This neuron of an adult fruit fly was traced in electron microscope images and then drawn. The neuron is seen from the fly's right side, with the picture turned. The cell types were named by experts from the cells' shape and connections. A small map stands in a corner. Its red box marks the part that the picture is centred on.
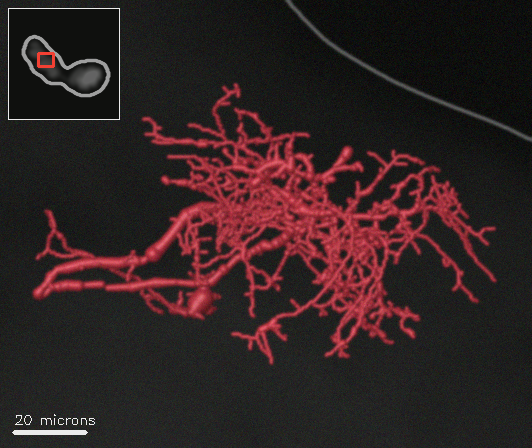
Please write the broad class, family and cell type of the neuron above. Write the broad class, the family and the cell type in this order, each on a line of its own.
nerve-cord intrinsic neuron
hemilineage 19A
IN19A026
